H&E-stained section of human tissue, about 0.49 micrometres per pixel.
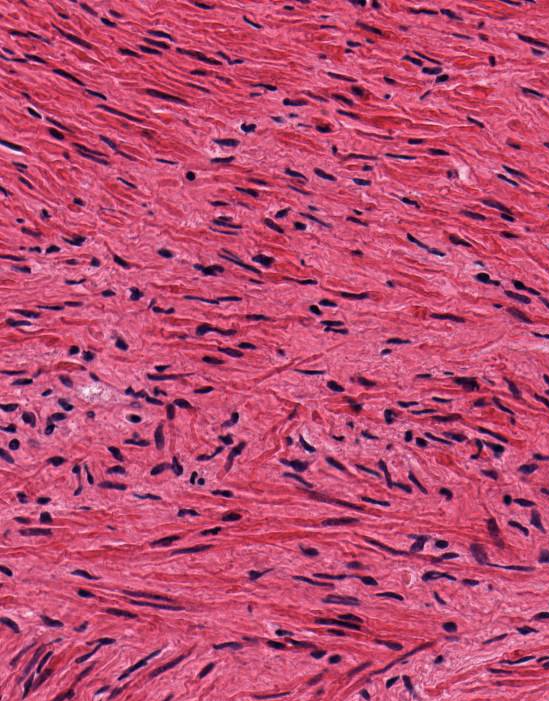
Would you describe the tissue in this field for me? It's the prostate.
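It's densely packed spindle-cell tissue filling the whole field, no discrete units or compartments. Nuclei are dark purple, elongated and spindle-shaped, scattered throughout. Between them the material is strongly pink and finely fibrillary, with slightly wavy strands. And no epithelium or glands anywhere.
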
